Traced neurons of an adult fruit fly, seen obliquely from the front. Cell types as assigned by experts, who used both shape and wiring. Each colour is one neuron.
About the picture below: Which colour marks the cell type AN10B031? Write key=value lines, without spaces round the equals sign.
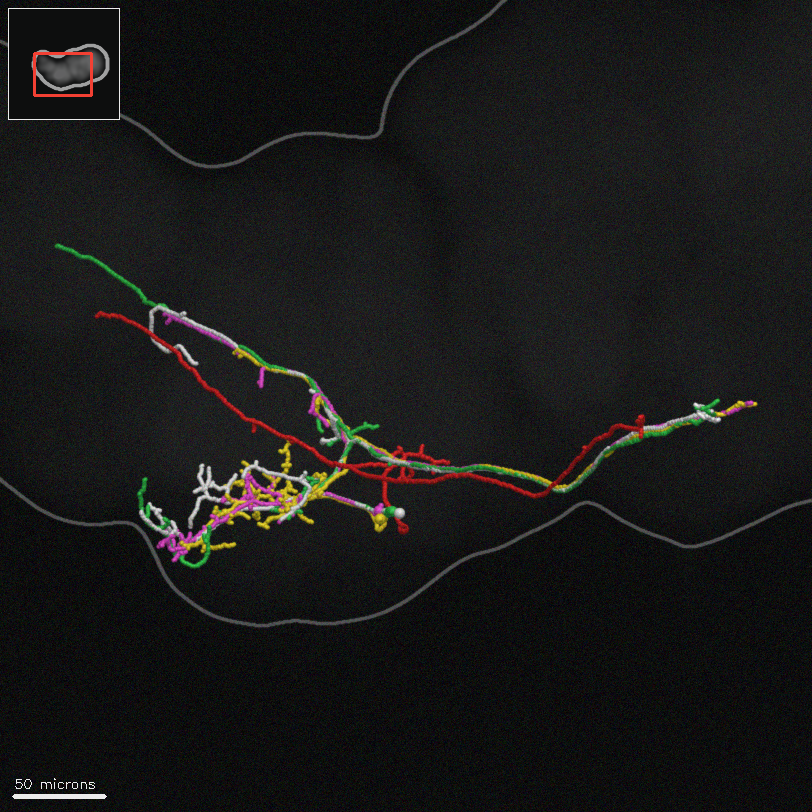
colour=magenta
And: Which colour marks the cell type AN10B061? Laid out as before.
colour=white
